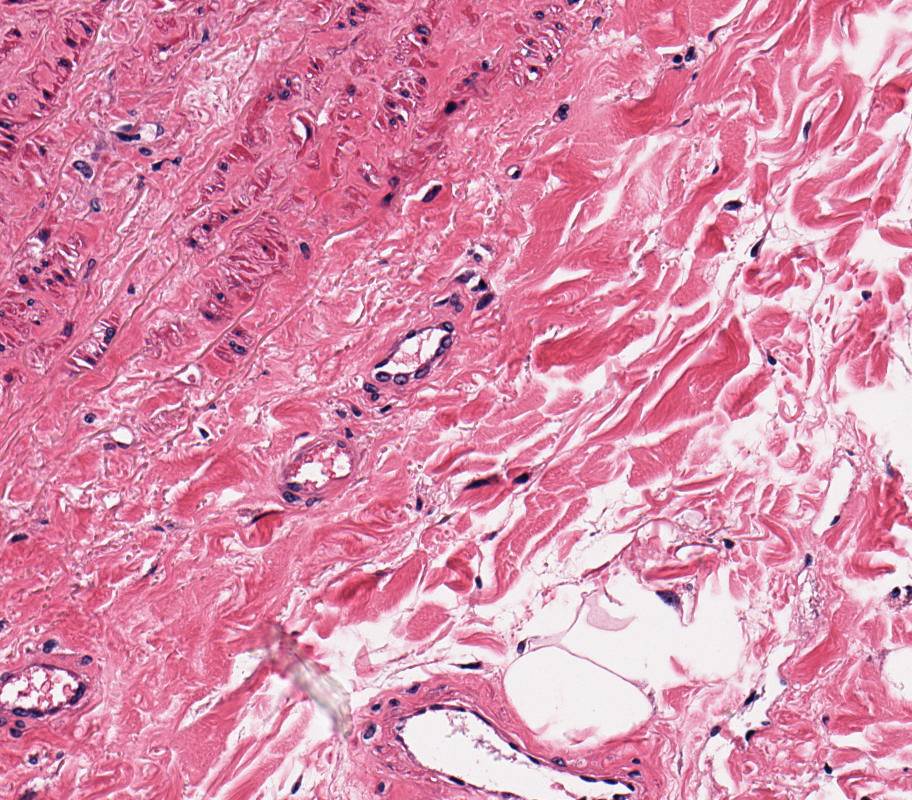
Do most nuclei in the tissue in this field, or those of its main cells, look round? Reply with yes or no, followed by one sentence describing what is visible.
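No. The nuclei scattered between the bundles are small, dark and mostly elongated.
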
